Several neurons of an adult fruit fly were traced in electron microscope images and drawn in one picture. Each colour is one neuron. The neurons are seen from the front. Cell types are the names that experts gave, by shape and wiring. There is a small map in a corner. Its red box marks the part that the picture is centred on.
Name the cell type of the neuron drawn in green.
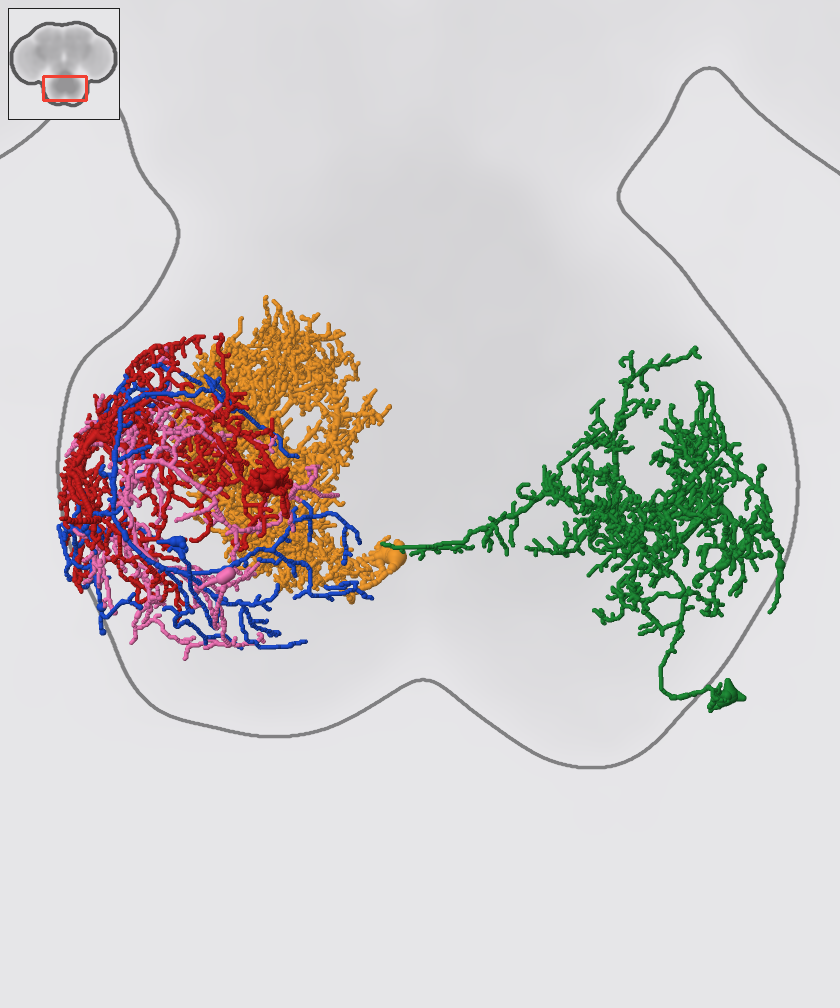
IN13A014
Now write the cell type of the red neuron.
Tergopleural/Pleural promotor MN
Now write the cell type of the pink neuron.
IN13A049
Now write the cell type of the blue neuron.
IN13A047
